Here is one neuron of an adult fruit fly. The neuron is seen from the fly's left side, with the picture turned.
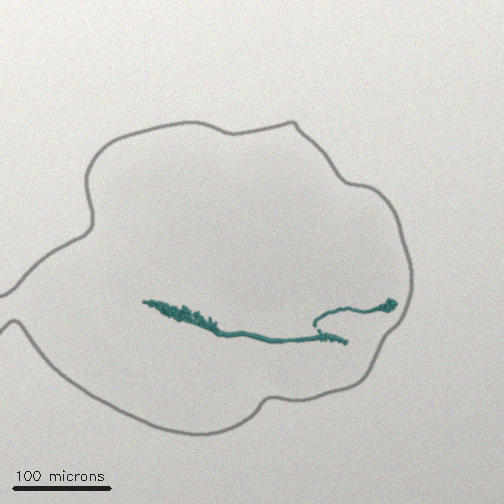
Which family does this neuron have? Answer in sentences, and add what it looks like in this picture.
Its family is OCG. Its broad class is visual projection neuron. The cell body is on the right of the picture. From left to right in the picture it spans about 250 microns.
